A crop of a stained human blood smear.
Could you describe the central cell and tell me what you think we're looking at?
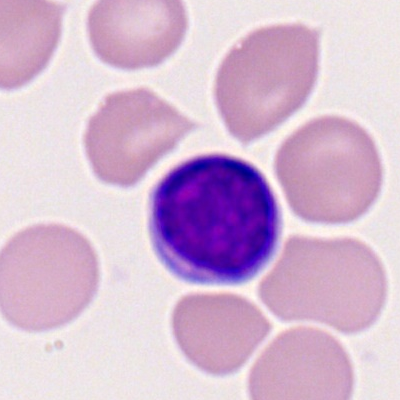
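Scant pale blue cytoplasm forms a rim, seen mainly along the lower left edge, and contains no visible granules. The chromatin is dense, dark purple and coarsely clumped. The cell outline is round and smooth. The cell is a lymphocyte.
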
